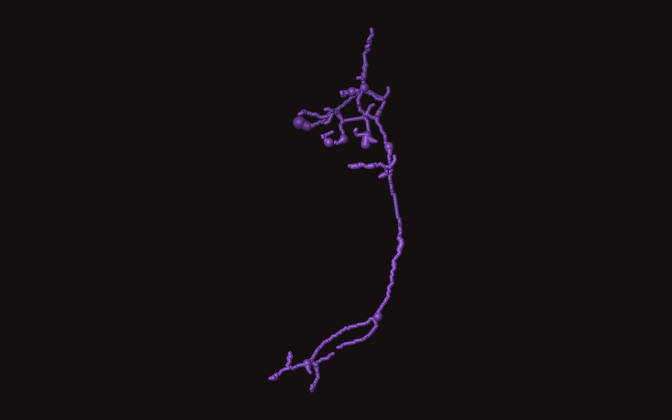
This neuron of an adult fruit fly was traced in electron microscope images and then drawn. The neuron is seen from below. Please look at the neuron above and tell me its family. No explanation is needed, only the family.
Tm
